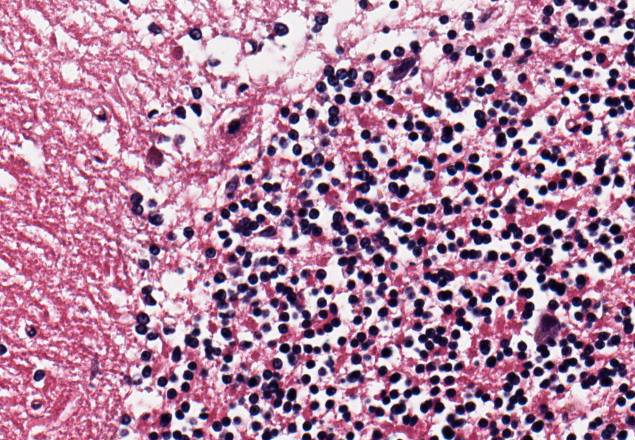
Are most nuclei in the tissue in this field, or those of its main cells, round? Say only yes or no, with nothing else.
Yes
